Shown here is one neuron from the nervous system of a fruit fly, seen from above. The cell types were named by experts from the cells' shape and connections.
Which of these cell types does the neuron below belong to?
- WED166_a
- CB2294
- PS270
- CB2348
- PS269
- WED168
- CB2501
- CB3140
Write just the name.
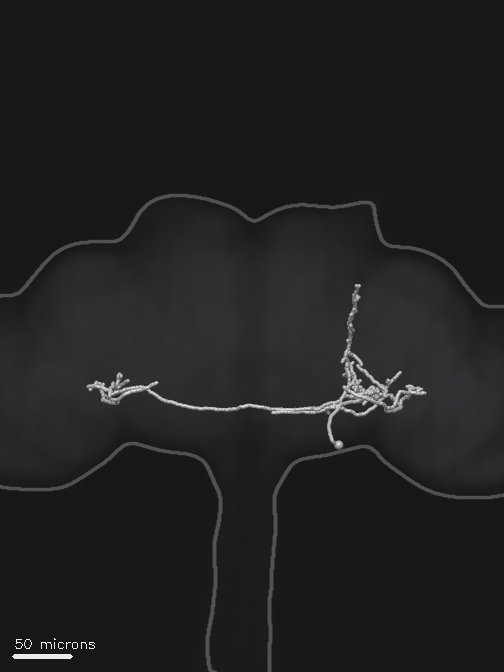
WED168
